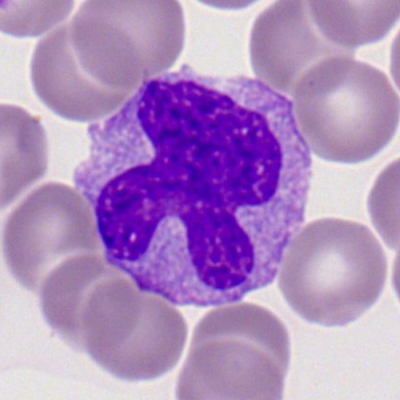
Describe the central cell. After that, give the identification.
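Nucleus first: irregular, with several blunt lobes parted by deep notches. Chromatin next: dark purple and mottled, small paler gaps lying between denser clumps. Cytoplasm: pale greyish-lilac, with only a fine, faint, dust-like granularity and no coarse granules. The cell is a monocyte.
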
